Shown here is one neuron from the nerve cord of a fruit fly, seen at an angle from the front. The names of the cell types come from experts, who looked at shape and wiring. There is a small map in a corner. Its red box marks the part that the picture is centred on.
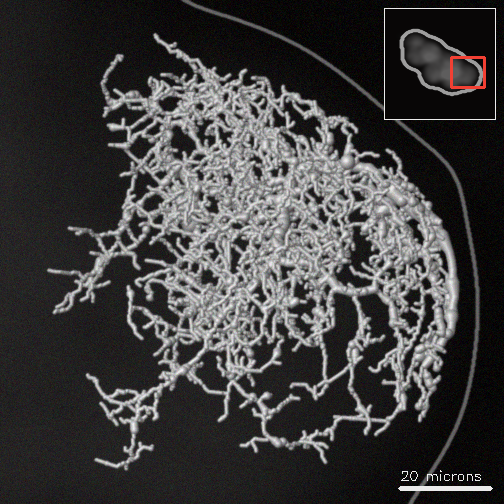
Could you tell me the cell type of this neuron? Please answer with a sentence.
The cell type is IN21A013.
